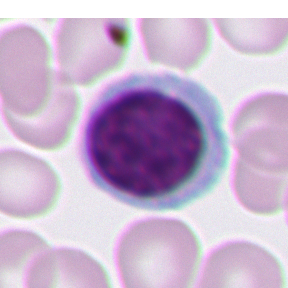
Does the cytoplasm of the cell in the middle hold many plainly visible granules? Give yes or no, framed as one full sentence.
No, within the cytoplasm of the cell there is no visible granule.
